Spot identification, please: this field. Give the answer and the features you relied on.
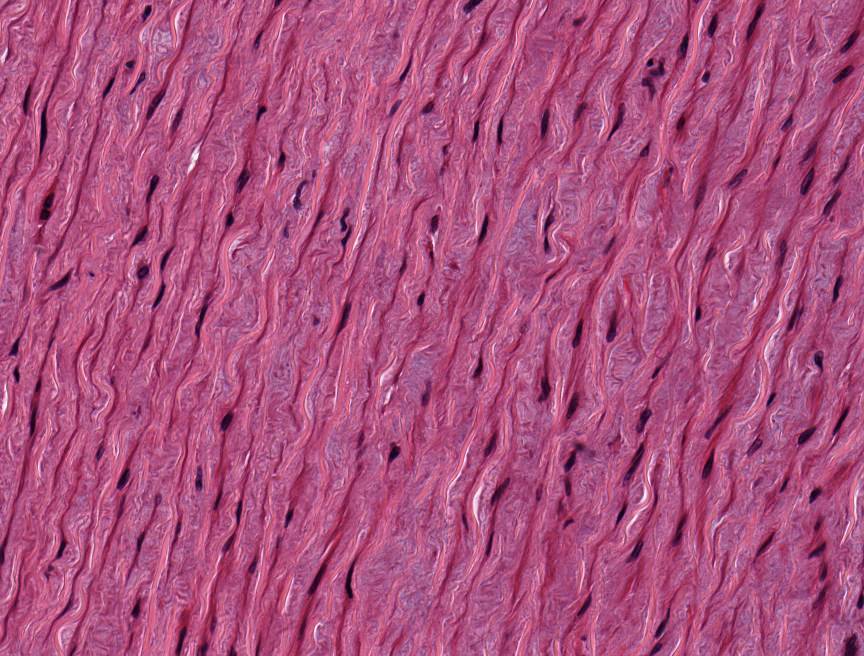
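The field mainly shows the tunica media of an artery. Its pink fibres follow a wavy, crimped course rather than a straight one.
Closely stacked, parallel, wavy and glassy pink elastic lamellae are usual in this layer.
Dark, elongated, spindle-shaped nuclei lie along the direction of the fibres.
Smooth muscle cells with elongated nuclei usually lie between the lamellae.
The nuclei are sparse and scattered fairly evenly across the field. Pale bluish-purple patches lie between the pink fibres.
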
